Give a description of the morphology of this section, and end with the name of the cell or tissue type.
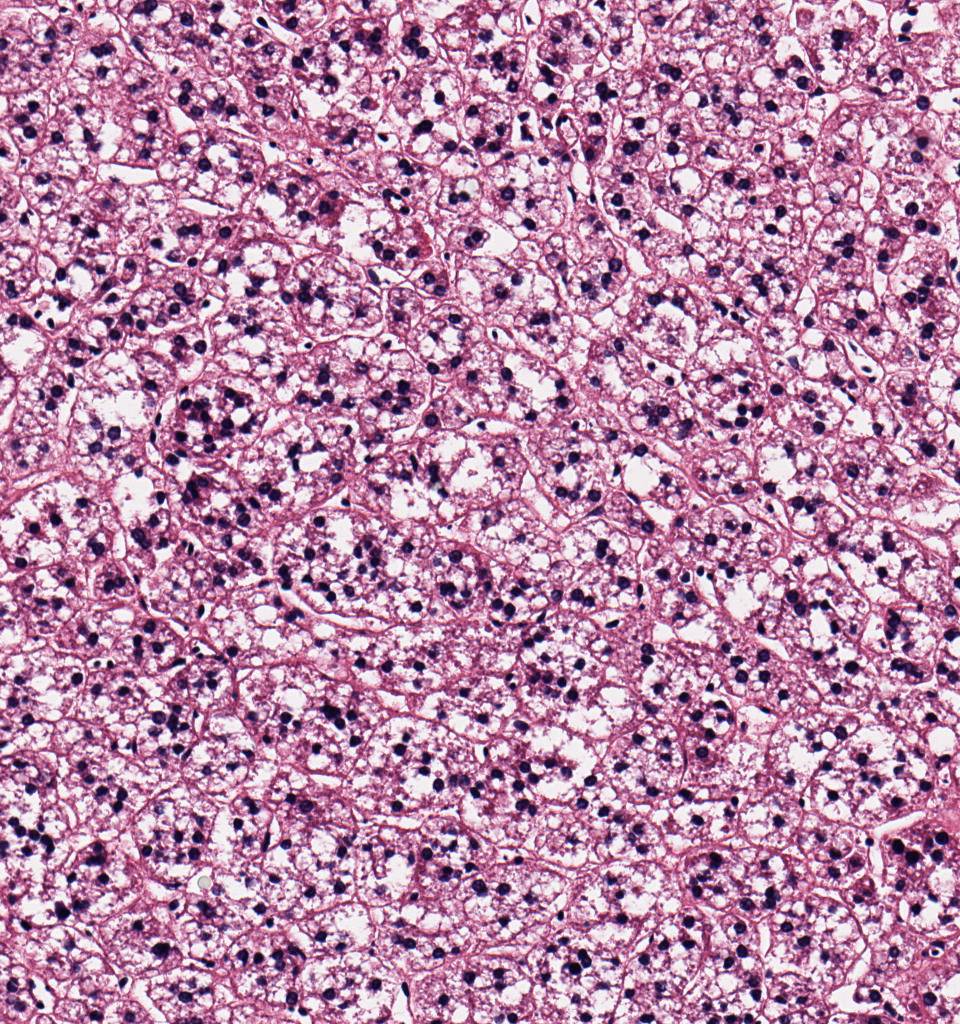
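Small rounded nests of cells, separated by thin pink partitions, occupy the whole field. Most cells have pale cytoplasm, clear to finely bubbly; scattered small groups show more granular pink cytoplasm. Nuclei are small, round, dark and fairly uniform in size. This is adrenal gland.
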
